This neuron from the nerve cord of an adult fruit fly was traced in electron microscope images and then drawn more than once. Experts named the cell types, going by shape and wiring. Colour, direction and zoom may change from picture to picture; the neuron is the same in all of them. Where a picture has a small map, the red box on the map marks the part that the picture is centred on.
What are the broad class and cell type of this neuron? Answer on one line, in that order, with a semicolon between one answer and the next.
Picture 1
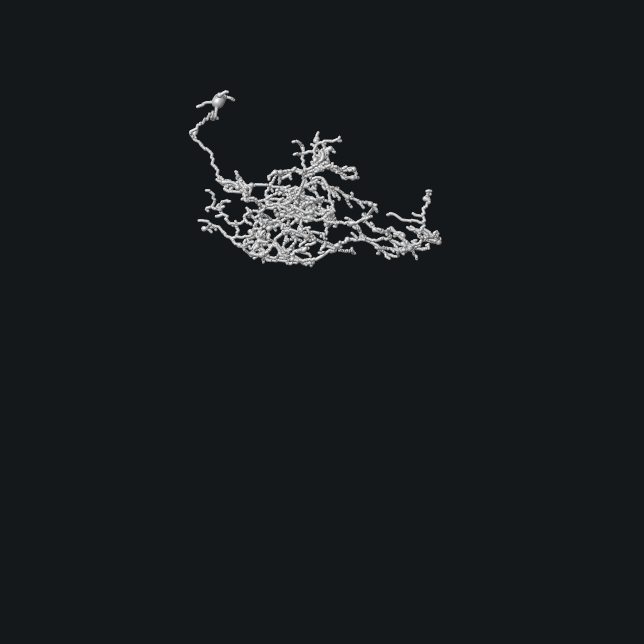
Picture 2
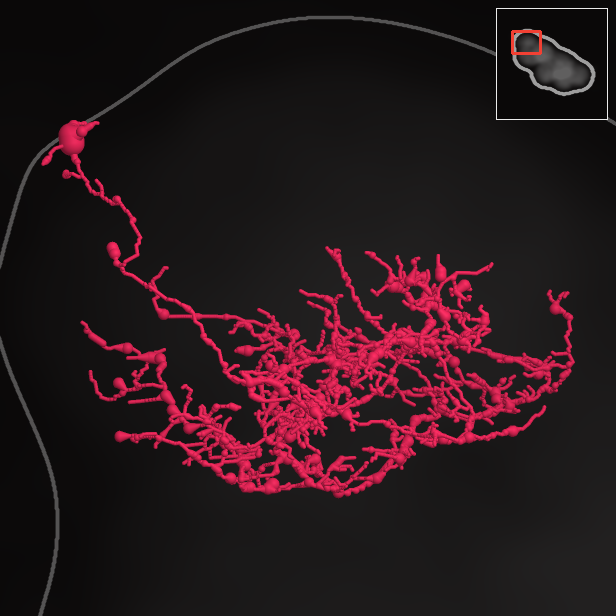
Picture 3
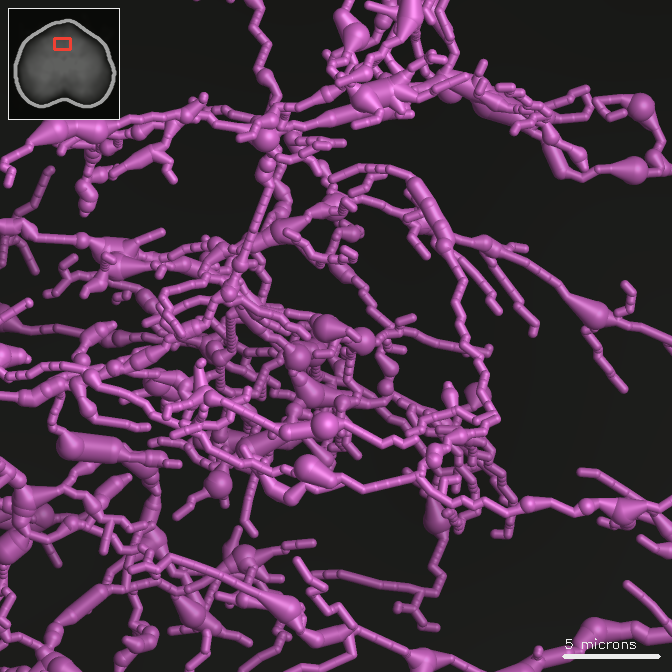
nerve-cord intrinsic neuron; INXXX416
